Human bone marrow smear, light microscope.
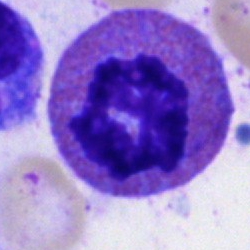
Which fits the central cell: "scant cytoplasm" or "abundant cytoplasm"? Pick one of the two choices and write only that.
Abundant cytoplasm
